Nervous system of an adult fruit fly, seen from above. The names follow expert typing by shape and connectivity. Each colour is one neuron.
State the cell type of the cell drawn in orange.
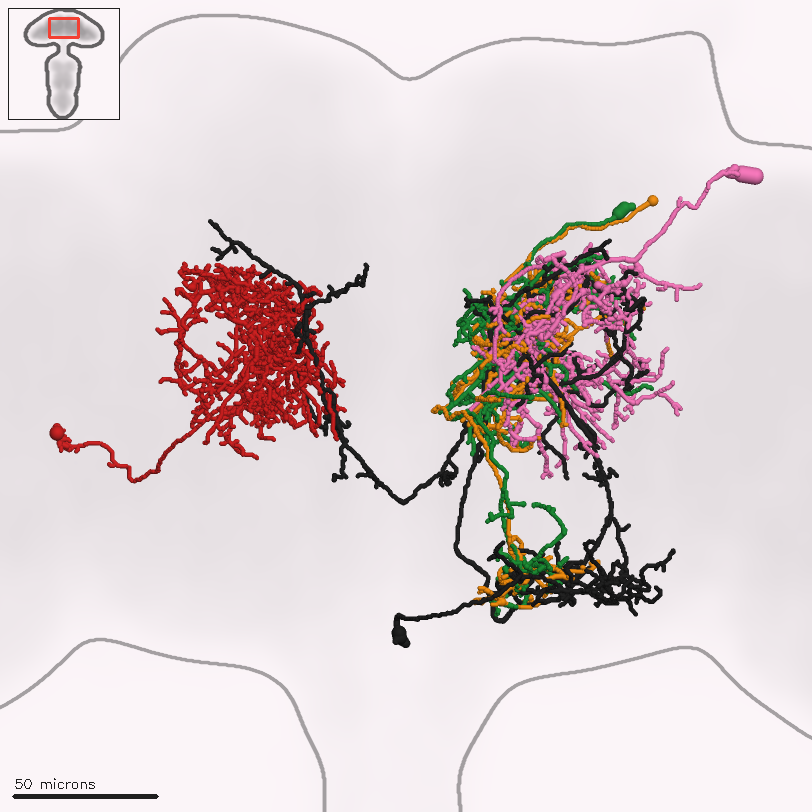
CB3419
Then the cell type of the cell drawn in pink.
SAD036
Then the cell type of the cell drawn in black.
PS214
